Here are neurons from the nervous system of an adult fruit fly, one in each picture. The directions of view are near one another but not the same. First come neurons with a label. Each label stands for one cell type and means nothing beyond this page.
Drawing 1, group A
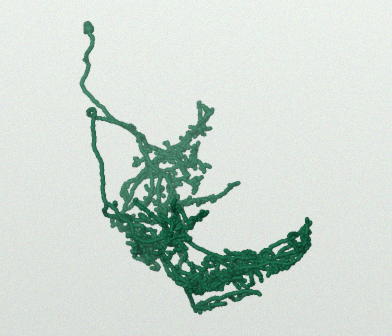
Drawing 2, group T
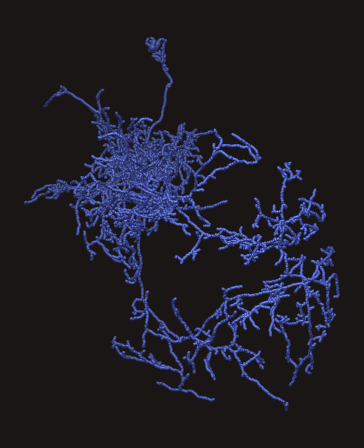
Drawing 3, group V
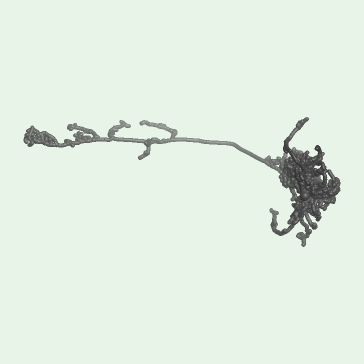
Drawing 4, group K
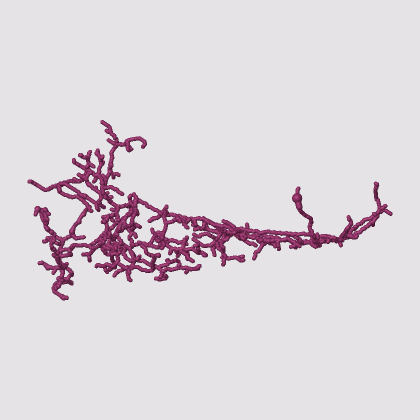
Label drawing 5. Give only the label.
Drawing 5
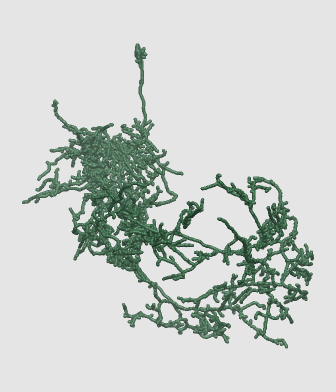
group T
